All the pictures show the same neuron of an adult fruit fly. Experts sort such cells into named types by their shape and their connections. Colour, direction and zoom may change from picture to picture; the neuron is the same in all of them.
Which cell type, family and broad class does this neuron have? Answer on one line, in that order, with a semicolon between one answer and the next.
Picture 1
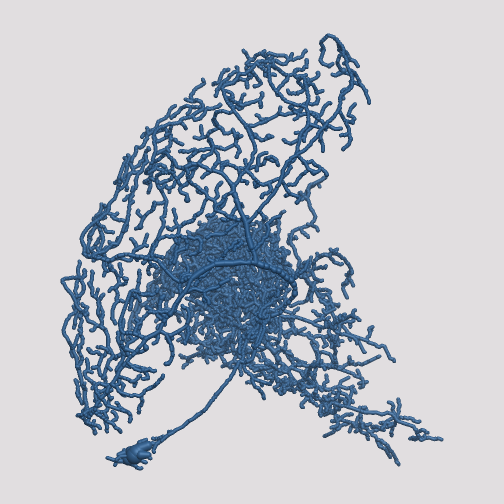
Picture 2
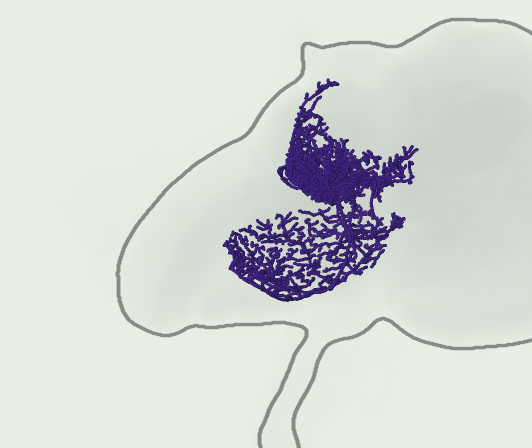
LoVC16; LoVC; visual centrifugal neuron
